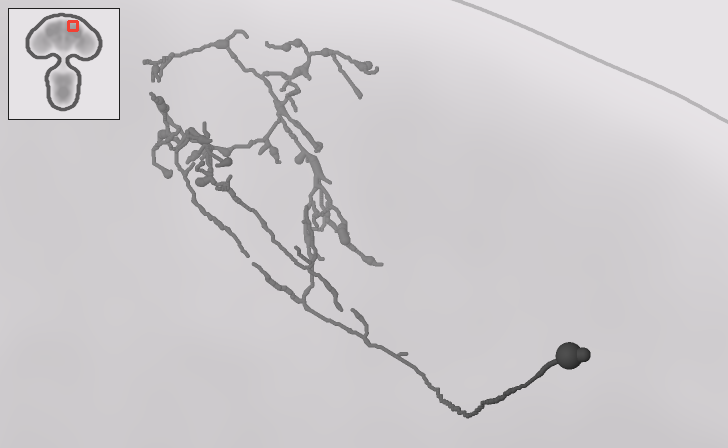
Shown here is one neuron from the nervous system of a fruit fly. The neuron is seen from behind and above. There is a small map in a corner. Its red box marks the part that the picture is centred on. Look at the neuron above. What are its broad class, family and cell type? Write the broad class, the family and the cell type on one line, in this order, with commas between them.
central-brain intrinsic neuron, hemilineage SLPad1_posterior, CB2584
